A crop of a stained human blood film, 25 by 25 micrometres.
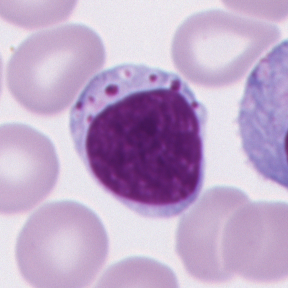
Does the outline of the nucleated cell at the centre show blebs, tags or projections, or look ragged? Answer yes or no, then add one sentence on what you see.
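No. The cell's outline is roughly round and smooth.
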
